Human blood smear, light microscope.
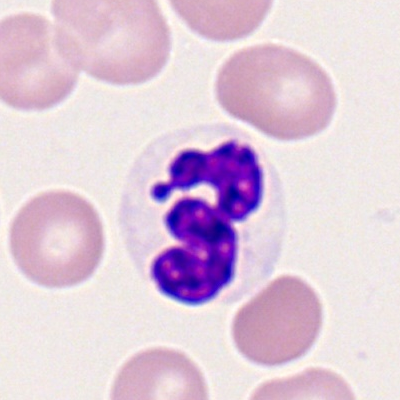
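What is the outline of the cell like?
Round and smooth.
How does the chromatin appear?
Dark purple, gathered in coarse clumps.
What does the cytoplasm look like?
Pale and nearly colourless with a faint lilac tint; no large orange-red granules are seen in it.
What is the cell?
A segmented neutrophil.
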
